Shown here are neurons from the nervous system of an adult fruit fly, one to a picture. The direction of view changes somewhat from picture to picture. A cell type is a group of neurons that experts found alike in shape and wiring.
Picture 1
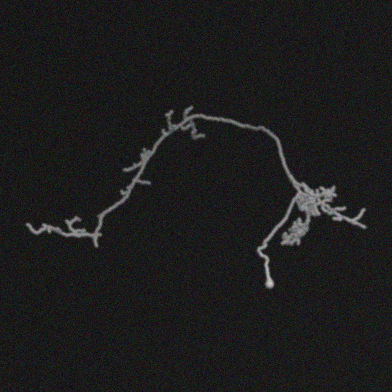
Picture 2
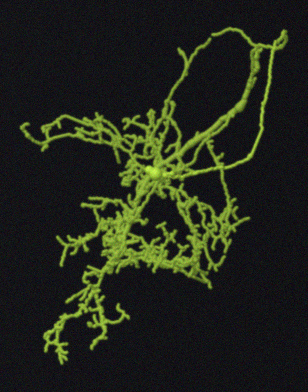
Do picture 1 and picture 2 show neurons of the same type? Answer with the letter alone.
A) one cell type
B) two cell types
B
